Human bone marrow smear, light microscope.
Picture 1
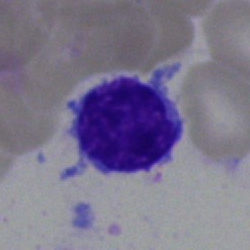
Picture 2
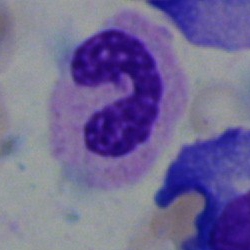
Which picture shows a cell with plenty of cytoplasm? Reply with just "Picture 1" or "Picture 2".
Picture 2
